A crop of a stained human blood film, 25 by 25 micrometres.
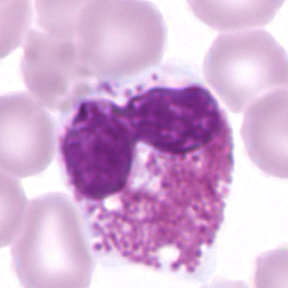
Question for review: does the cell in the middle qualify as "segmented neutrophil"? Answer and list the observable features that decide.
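No, segmented neutrophil doesn't fit; I'd name this cell an eosinophil. First, the nucleus: two lobes joined by a narrower band, lying along the upper part and left side.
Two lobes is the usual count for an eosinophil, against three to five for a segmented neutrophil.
Then the granules: pinkish-red.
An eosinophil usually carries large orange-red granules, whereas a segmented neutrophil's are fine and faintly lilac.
The dark purple, coarsely clumped chromatin would suit either.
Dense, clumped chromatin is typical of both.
A few small clear spaces sit among the lower granules.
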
